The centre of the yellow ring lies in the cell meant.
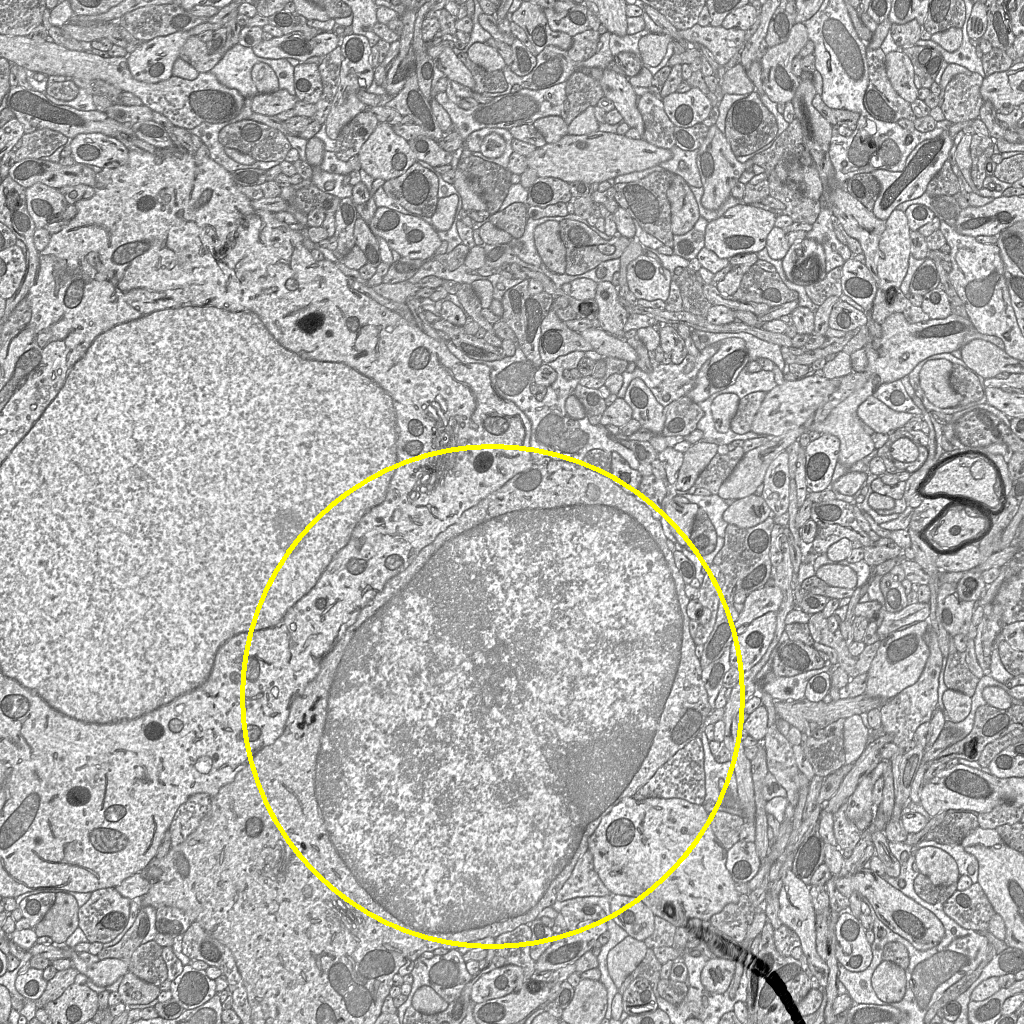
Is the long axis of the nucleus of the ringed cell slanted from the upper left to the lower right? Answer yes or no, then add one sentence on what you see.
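No. The nucleus is a large oval whose long axis runs from upper right to lower left.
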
